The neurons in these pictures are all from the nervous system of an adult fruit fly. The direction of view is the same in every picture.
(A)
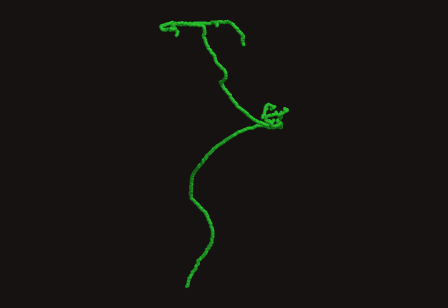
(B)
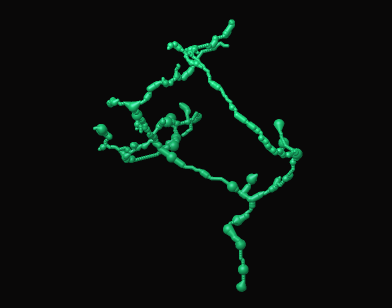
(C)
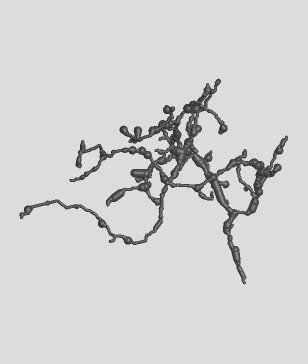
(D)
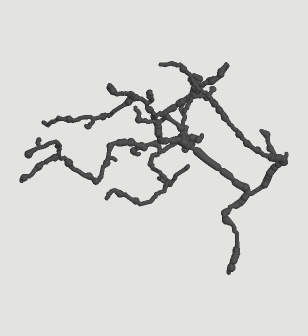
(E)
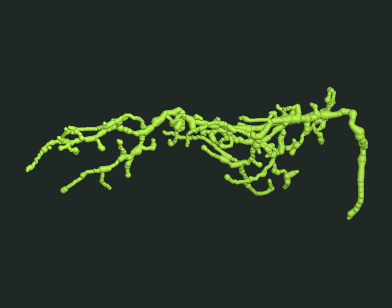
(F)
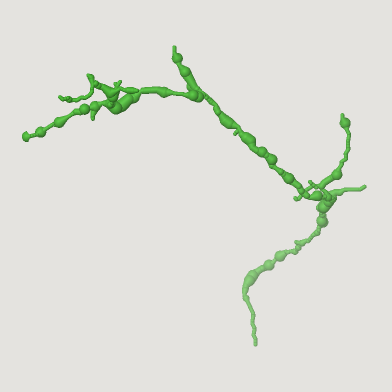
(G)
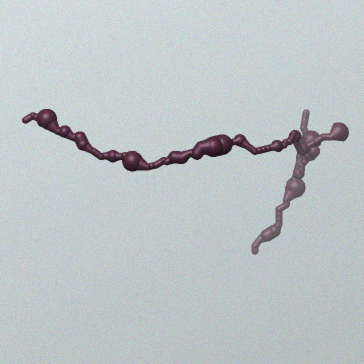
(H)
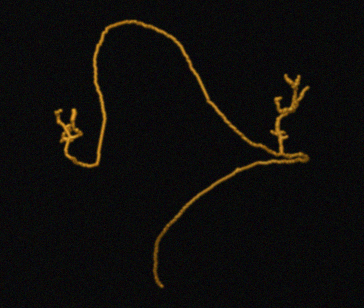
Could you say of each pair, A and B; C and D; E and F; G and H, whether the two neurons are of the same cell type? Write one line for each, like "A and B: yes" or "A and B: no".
A and B: no
C and D: yes
E and F: no
G and H: no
